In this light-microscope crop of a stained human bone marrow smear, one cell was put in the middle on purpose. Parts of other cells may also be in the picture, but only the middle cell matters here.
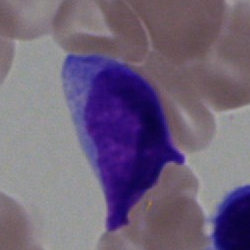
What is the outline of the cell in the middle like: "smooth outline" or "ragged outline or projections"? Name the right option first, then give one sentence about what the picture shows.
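Ragged outline or projections. A short pointed projection juts out from the right edge of the cell.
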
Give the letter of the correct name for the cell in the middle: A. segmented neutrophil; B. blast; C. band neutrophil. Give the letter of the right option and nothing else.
B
